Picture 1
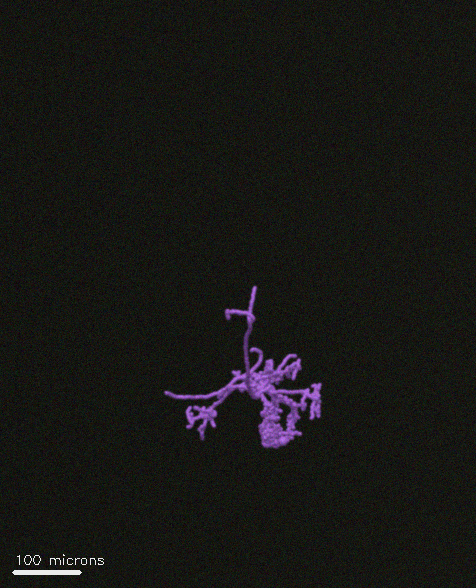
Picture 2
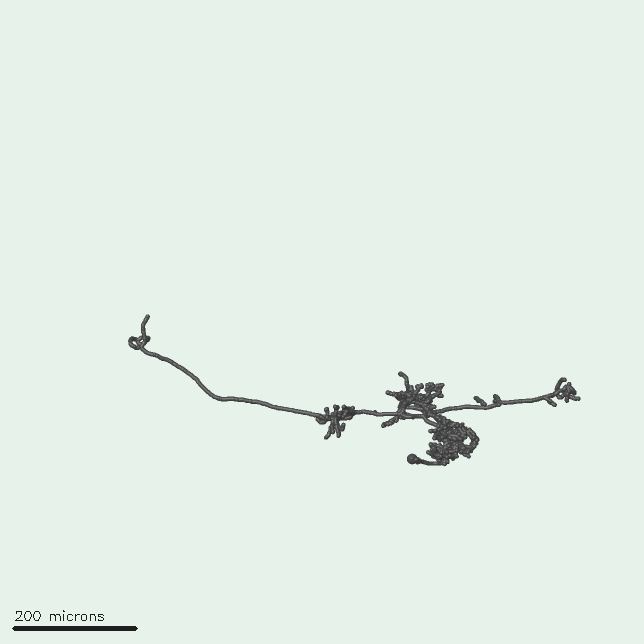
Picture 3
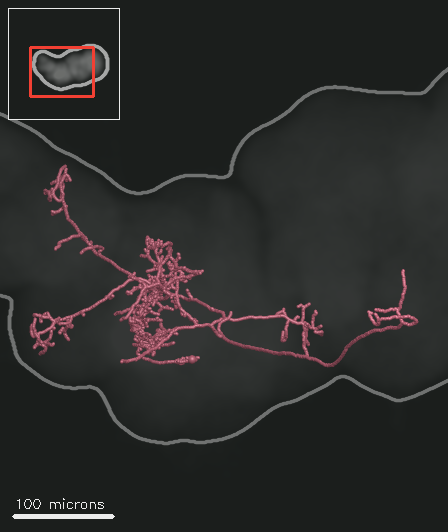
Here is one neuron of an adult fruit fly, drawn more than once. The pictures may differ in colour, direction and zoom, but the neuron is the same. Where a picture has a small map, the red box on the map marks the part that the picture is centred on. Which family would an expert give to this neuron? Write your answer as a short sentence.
The family is hemilineage 04A.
